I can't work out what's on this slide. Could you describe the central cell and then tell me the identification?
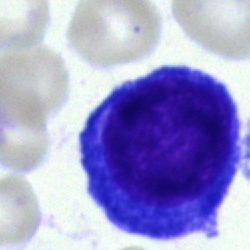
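Fine in texture rather than coarsely clumped, the chromatin lies within a roughly round cell. No distinct granules are seen in the cytoplasm. Along the lower edge, the outline is ragged with small protrusions. The cell is a proerythroblast.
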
